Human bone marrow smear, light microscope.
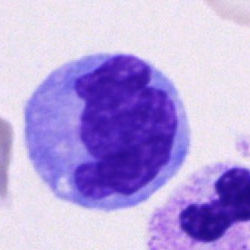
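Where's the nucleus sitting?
Off toward the right side of the cell.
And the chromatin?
Dark purple, with small paler patches.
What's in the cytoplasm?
It's pale blue-grey, with a small clear vacuole near the lower left edge.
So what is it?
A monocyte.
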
